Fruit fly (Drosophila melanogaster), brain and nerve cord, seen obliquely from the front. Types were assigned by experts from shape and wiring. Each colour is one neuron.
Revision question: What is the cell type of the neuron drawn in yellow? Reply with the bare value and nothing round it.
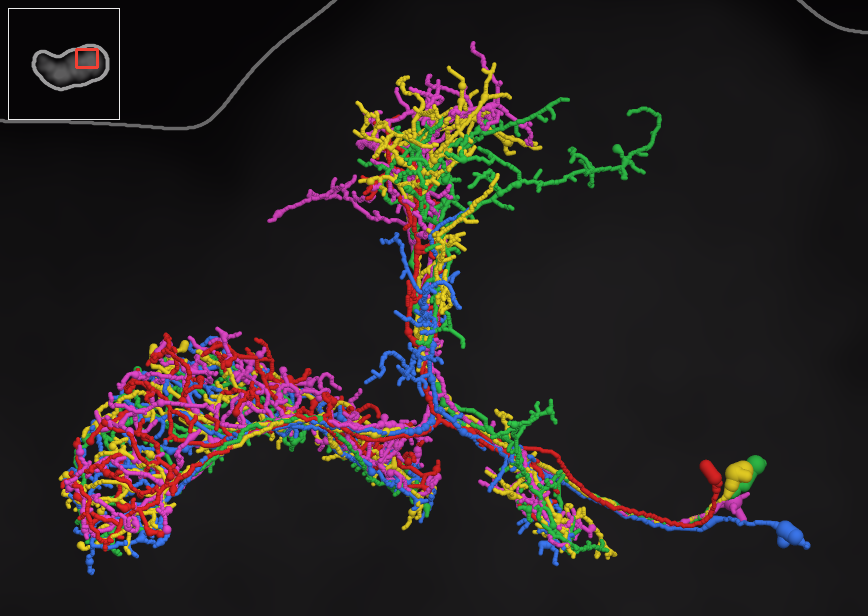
FB5AA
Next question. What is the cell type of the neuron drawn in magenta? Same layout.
FB6V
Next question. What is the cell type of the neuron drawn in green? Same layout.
FB5C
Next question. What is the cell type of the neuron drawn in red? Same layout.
FB6U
